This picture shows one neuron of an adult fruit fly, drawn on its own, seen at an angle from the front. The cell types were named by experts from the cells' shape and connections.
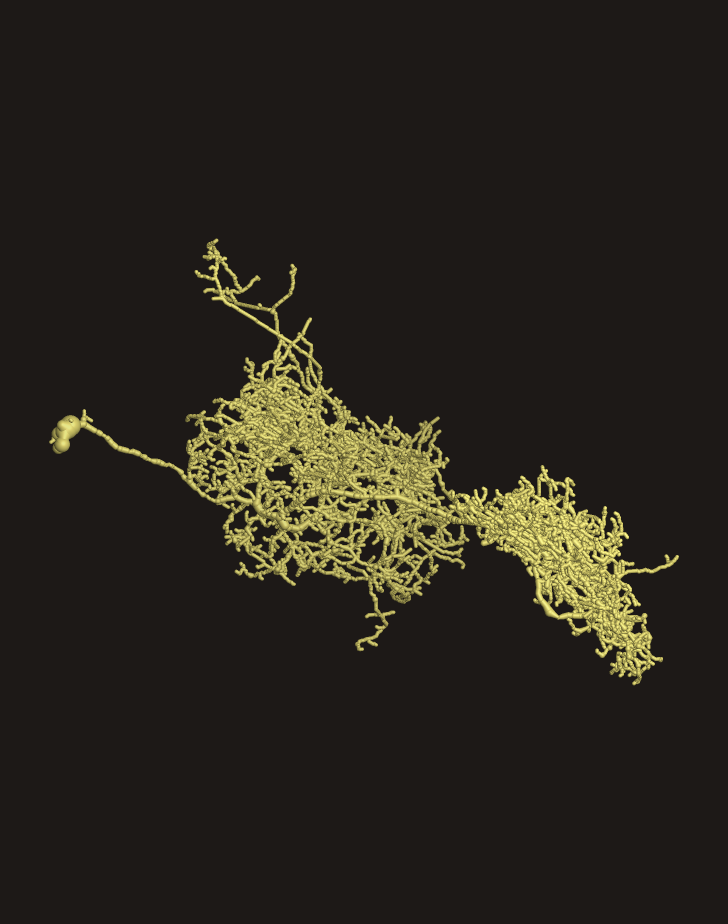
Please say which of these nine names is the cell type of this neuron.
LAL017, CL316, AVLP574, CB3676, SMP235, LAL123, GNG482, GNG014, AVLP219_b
LAL123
